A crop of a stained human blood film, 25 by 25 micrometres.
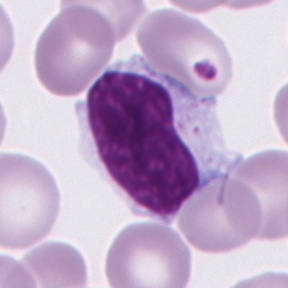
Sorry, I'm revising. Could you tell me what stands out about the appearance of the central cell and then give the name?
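The cell border is irregular and ragged, not smoothly round. The nucleus measures about 13 by 8 micrometres, and its chromatin is dense and deep purple with faint paler streaks. Pale greyish-blue cytoplasm lies mostly to the right of the nucleus and holds a few fine purplish dots. The cell is a large granular lymphocyte.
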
